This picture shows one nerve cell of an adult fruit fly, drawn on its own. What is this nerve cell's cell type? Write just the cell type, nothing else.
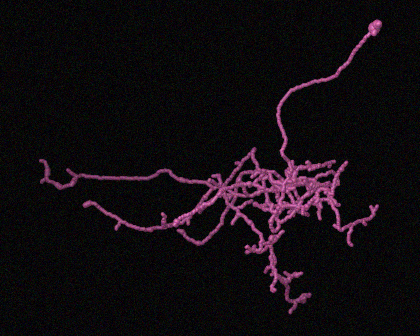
AVLP013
